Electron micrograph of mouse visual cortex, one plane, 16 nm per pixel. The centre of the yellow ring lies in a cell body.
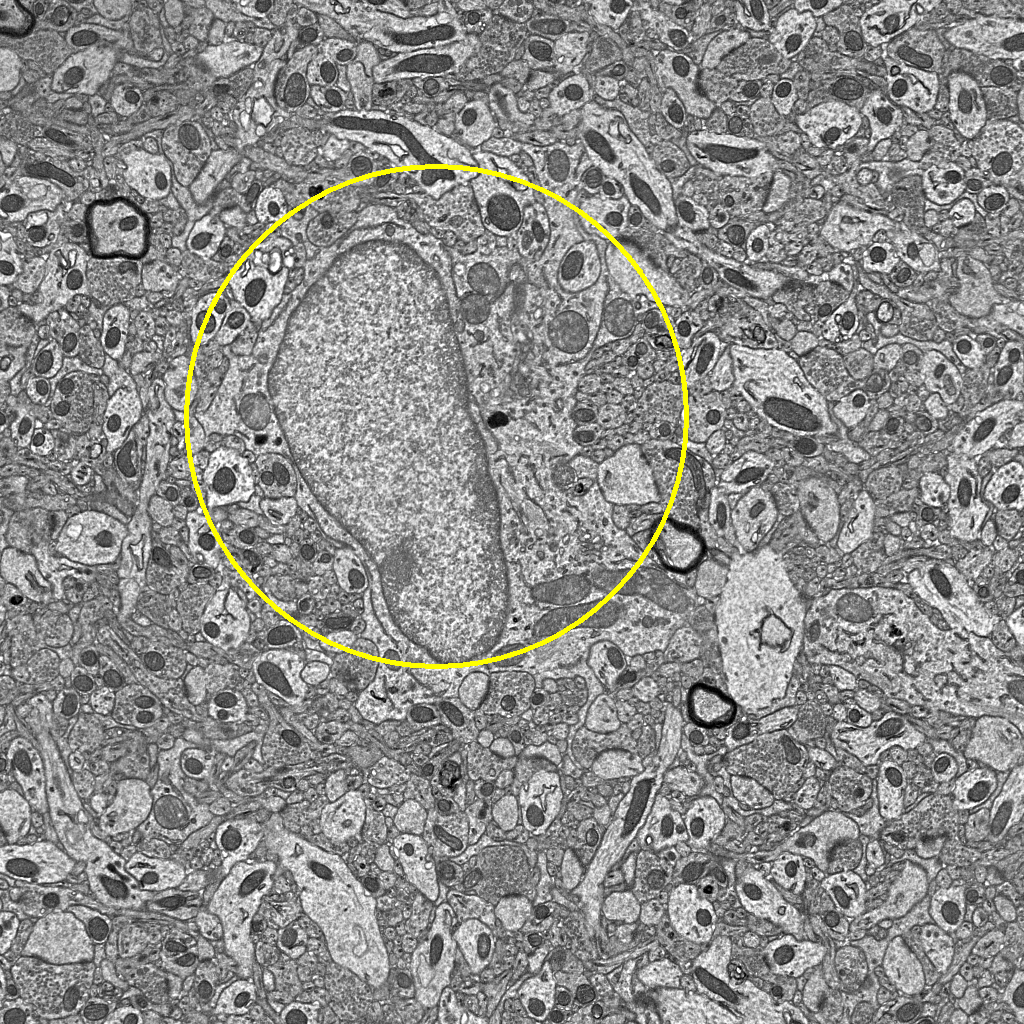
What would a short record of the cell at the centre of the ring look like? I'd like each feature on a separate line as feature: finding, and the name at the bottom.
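Envelope: smooth, without deep folds or clefts
Chromatin: finely granular, fairly evenly spread through most of the nucleus
Patch: darker, denser nuclear material in the lower part
Dense body: single, small, black, just right of the nucleus at mid-height
Name: astrocyte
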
